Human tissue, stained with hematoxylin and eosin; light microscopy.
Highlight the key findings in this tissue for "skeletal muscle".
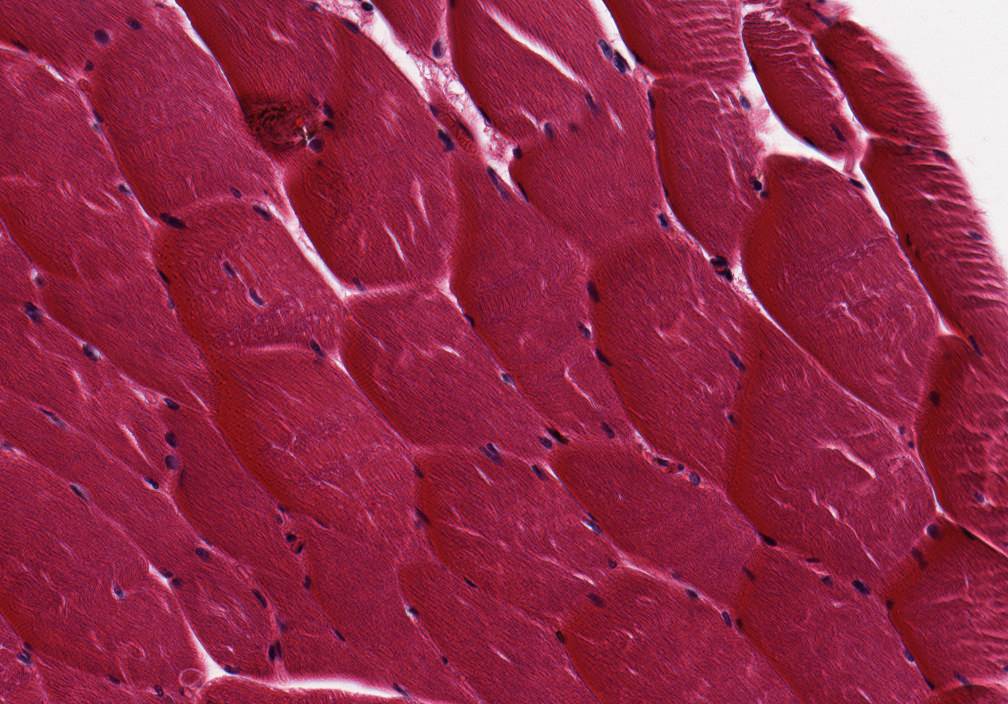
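Let's take it step by step: the tissue here is skeletal muscle. Look first at the nuclei, which sit at the edges of the fibres, just beneath their surface. Each one is small and dark purple, and either flattened or drawn out lengthwise. Now turn to the fibres themselves: their cytoplasm stains a deep, even pink-red and has a fine fibrillar texture. Between neighbouring fibres there is nothing more than thin strands of connective tissue.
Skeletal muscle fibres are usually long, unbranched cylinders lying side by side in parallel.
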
